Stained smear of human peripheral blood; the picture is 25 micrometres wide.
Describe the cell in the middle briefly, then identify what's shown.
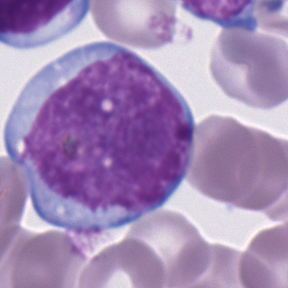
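Outline roughly round, small notch on the left side. Chromatin finely granular, evenly spread. Cytoplasm pale blue, no granules. The cell is a myeloblast.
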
